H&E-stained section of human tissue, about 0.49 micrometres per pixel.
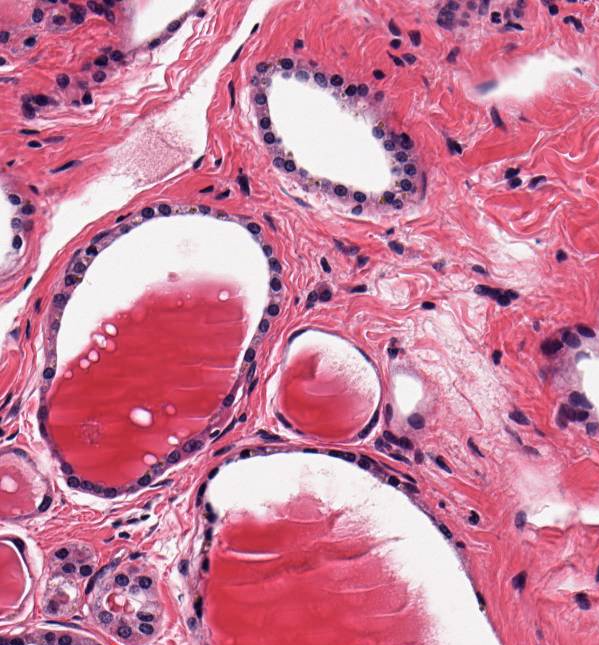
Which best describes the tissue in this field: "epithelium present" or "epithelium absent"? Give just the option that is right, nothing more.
Epithelium present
